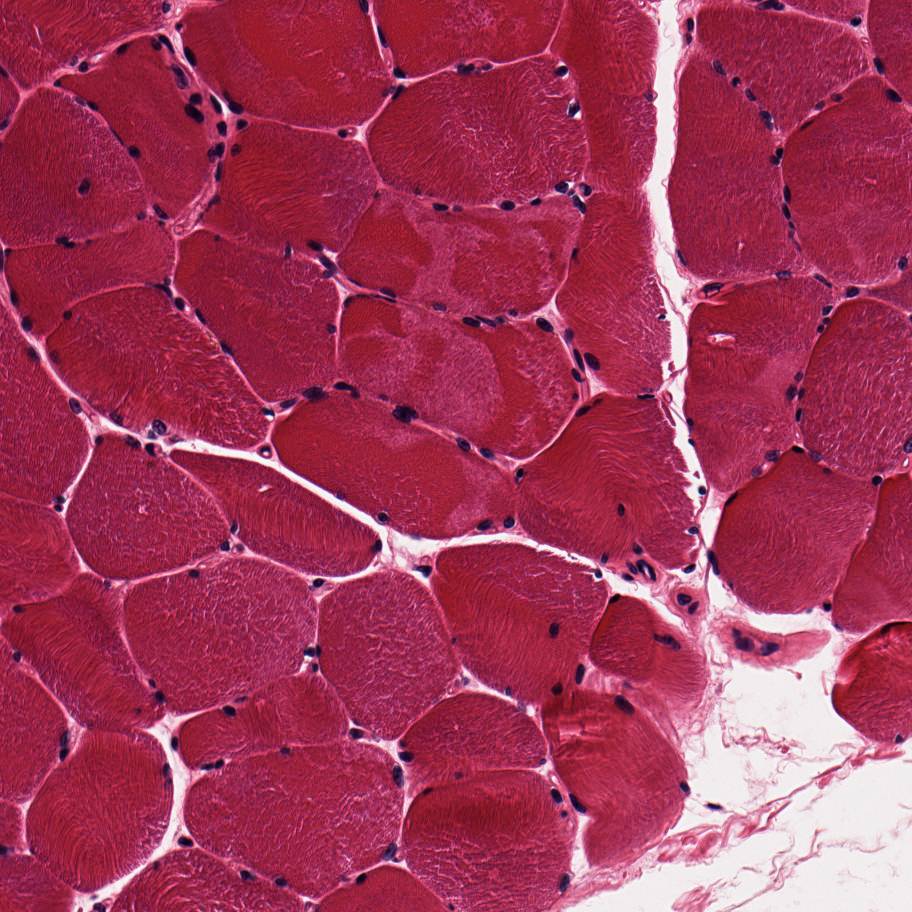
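Skeletal muscle (H&E), where small, dark, flattened nuclei sit along the fibre edges and the cytoplasm stains a deep pink-red. Now, several fibres in the upper middle show irregular paler patches. And the lower right? Mostly empty, crossed by wisps of loose pink connective tissue.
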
